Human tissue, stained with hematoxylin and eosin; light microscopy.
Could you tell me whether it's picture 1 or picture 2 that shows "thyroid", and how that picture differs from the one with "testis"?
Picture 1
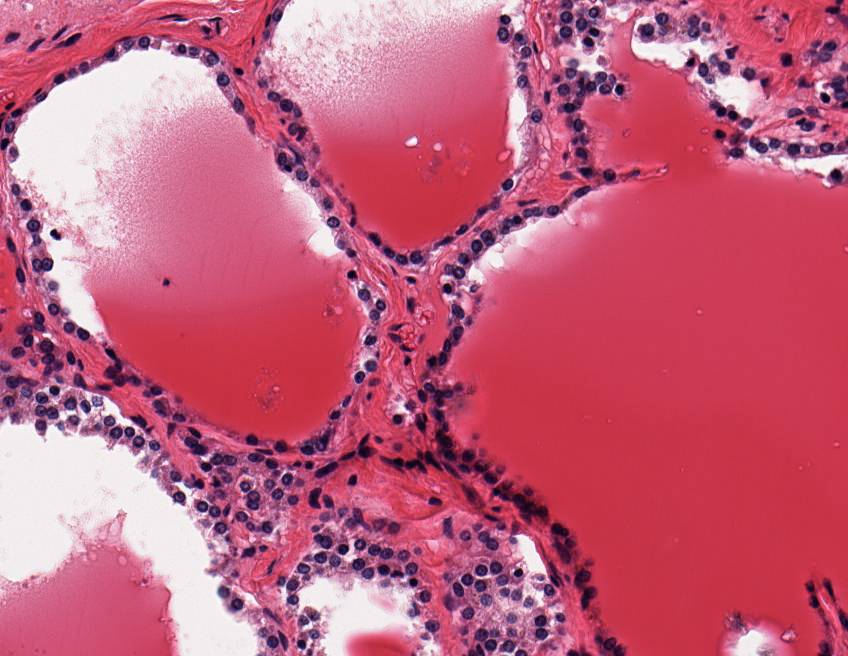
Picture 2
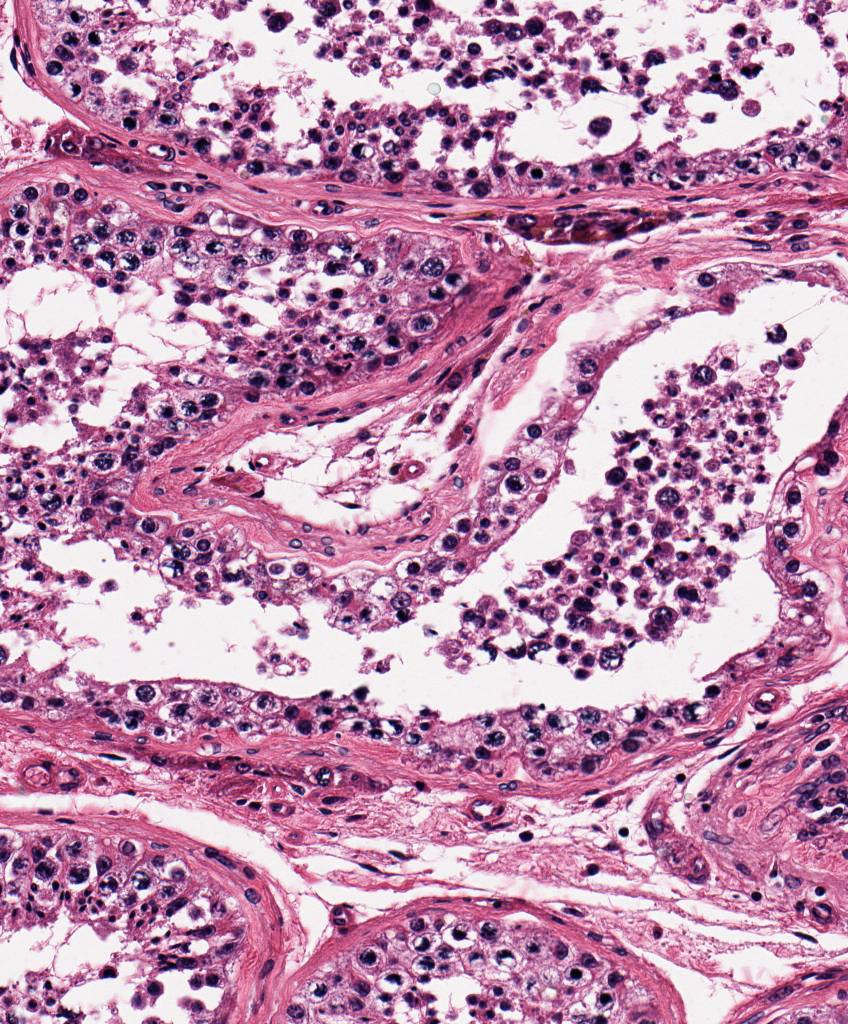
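Thyroid is shown in picture 1, testis in picture 2. The thyroid consists of large rounded follicles separated by thin strands of stroma; the testis consists of several rounded and elongated tubules cut at different angles, separated by bands of pink stroma. Thyroid follicle lumens are filled with homogeneous deep pink colloid, and each follicle is lined by a single layer of flattened to low cuboidal epithelial cells with small, round, darkly stained nuclei. The testicular tubules, by contrast, are lined by many layers of rounded cells, many with large round nuclei showing coarse, dark, clumped chromatin and a rim of pale cytoplasm. Each tubule is also bounded by a thick wall of layered pink fibrous tissue containing flattened, spindle-shaped nuclei.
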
